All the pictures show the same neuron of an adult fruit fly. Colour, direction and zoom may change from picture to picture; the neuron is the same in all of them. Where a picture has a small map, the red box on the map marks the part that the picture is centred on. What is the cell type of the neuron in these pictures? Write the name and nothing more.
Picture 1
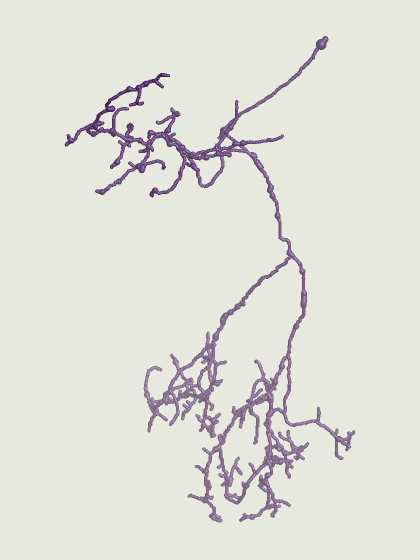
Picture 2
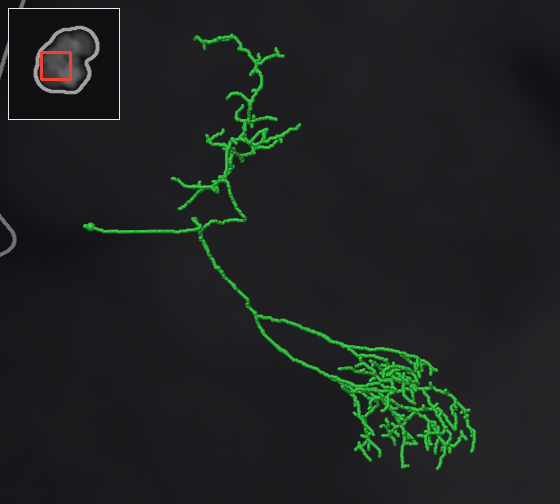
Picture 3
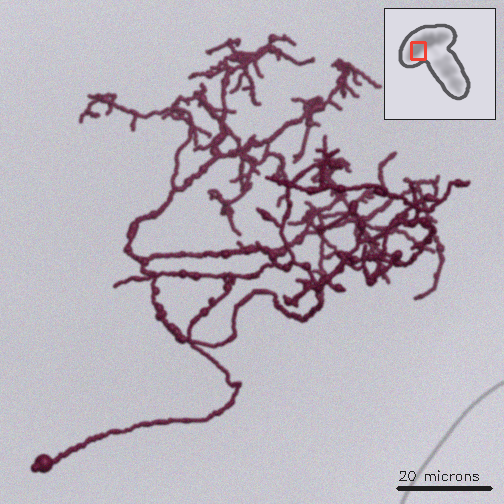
LoVP16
